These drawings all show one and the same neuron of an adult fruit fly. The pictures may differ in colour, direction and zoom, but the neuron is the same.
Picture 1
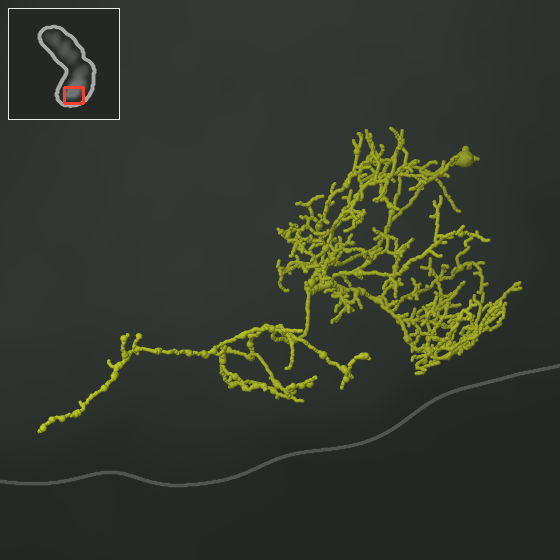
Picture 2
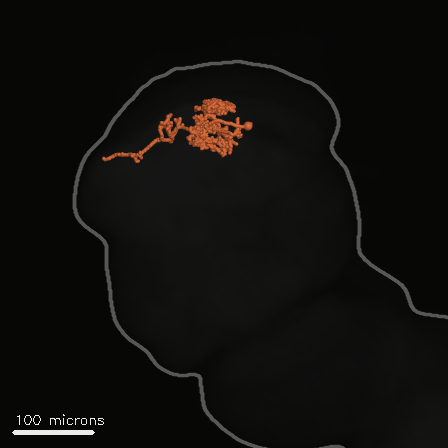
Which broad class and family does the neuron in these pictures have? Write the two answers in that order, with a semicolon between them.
central-brain intrinsic neuron; hemilineage VLPl&p2_lateral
